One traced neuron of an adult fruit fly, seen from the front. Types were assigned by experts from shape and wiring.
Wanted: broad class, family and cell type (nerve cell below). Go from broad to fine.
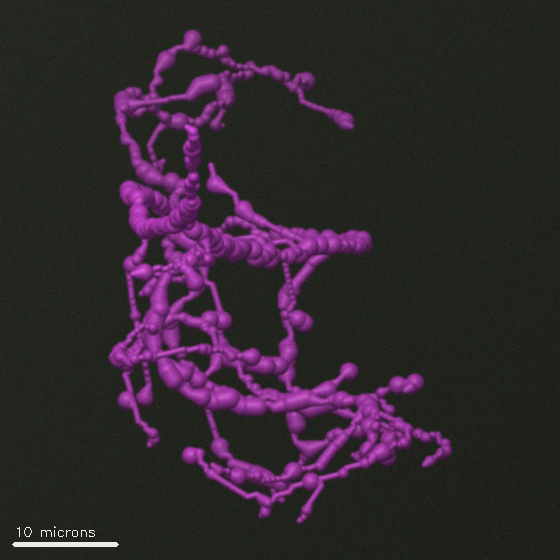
descending neuron; hemilineage LB3; DNg56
